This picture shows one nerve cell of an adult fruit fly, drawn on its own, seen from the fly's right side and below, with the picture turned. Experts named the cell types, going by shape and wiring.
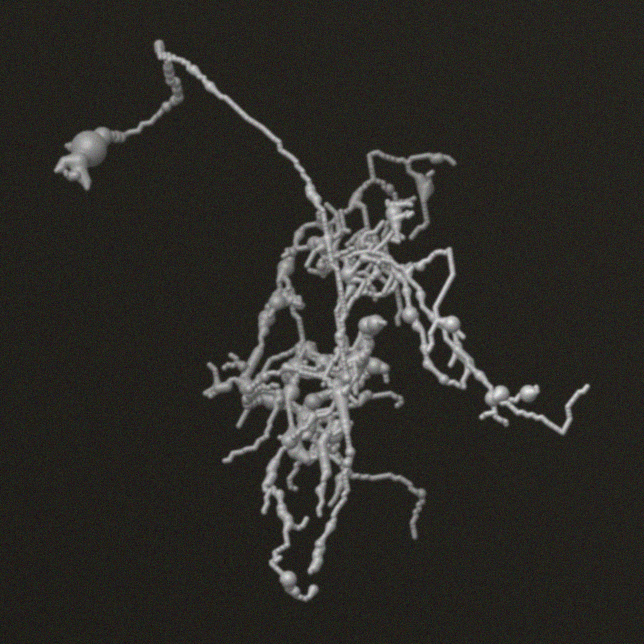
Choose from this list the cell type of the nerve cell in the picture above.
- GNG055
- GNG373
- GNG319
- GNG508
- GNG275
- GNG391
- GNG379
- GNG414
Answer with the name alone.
GNG319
